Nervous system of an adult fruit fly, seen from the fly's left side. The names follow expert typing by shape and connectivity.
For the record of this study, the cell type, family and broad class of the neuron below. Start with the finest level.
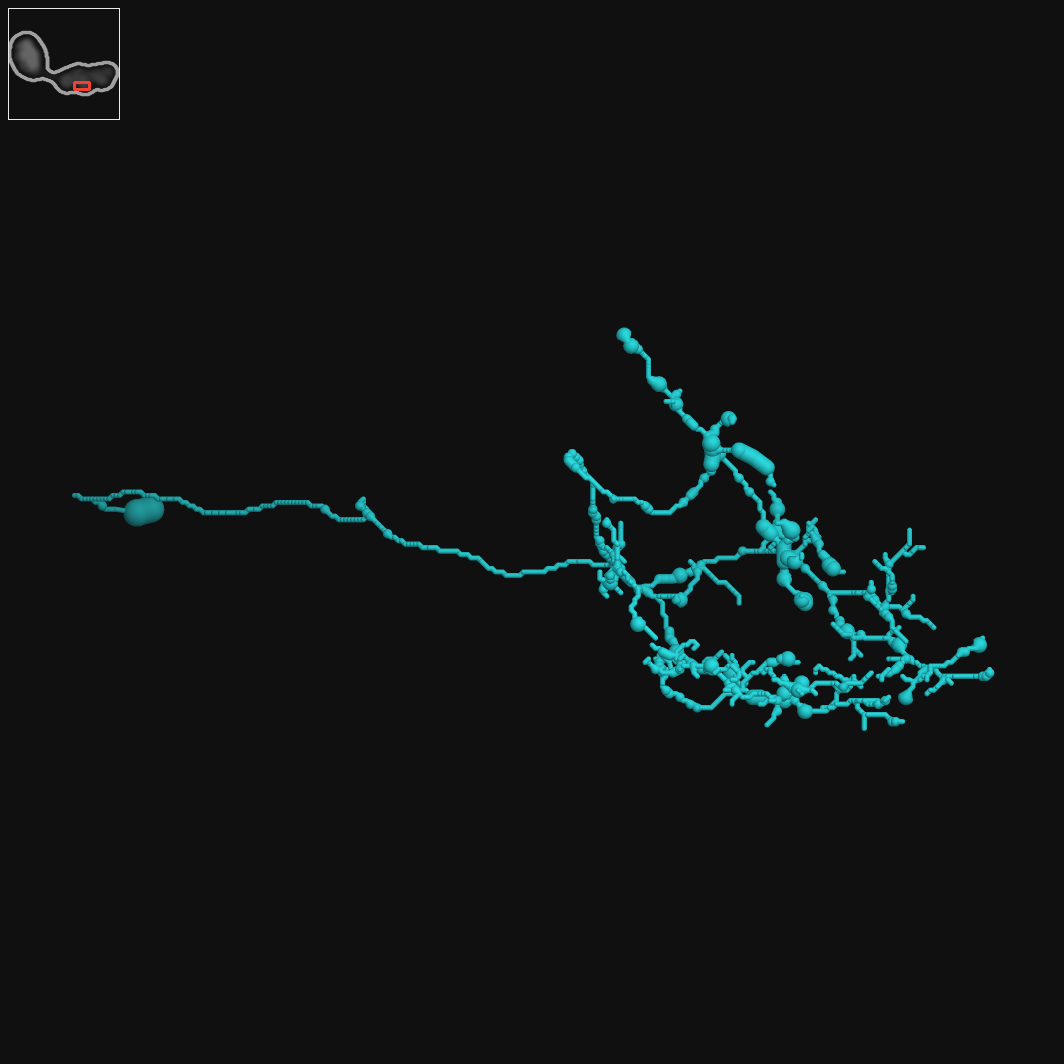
IN14A107; hemilineage 14A; nerve-cord intrinsic neuron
